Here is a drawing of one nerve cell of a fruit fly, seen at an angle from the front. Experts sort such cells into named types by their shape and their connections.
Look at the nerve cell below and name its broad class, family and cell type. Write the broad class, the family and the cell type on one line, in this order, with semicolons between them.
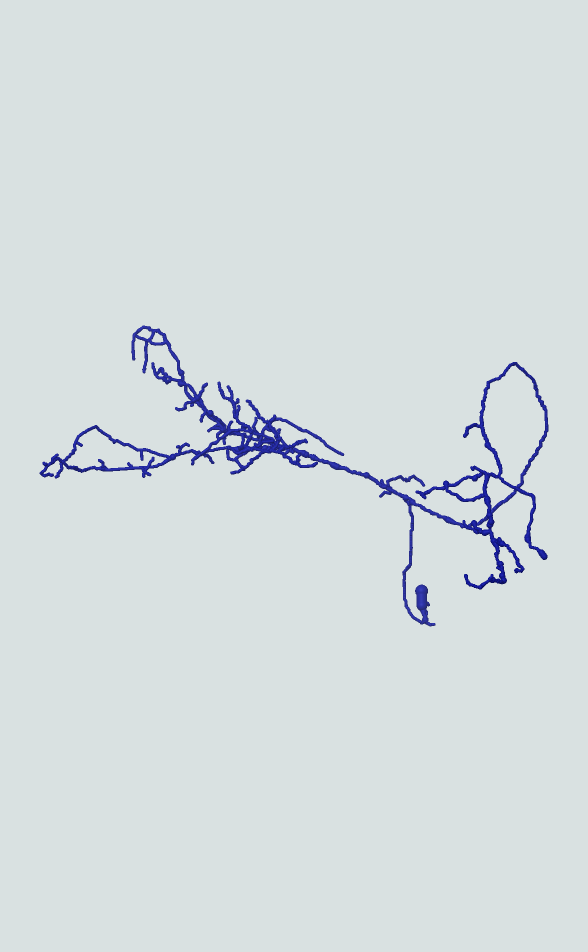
central-brain intrinsic neuron; hemilineage LB3; CB1094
